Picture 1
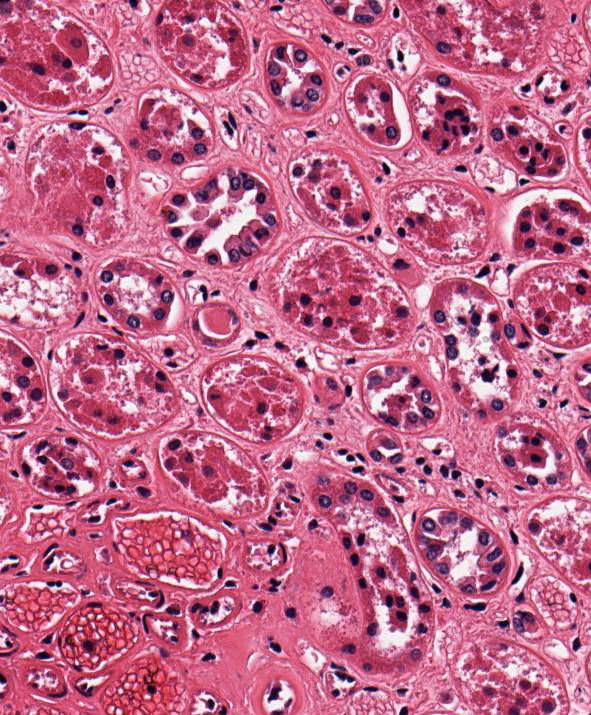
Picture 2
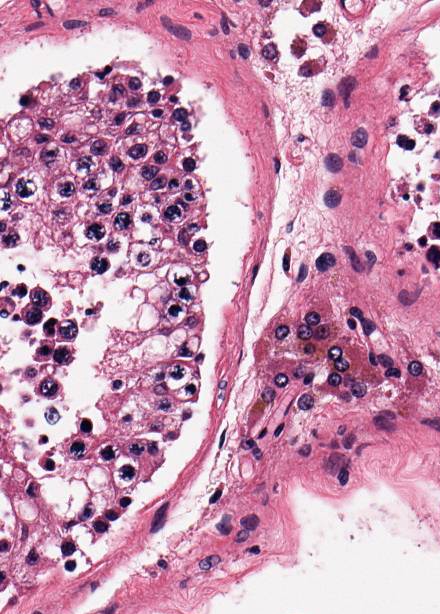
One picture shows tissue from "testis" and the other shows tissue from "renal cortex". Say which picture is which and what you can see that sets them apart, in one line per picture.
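Picture 1 – renal cortex. The tubules are lined by a single layer of cuboidal cells with round dark nuclei.
Picture 2 – testis. The tubule is lined by many layers of crowded germ cells with round, darkly stained nuclei.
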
